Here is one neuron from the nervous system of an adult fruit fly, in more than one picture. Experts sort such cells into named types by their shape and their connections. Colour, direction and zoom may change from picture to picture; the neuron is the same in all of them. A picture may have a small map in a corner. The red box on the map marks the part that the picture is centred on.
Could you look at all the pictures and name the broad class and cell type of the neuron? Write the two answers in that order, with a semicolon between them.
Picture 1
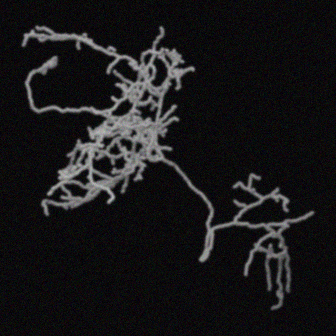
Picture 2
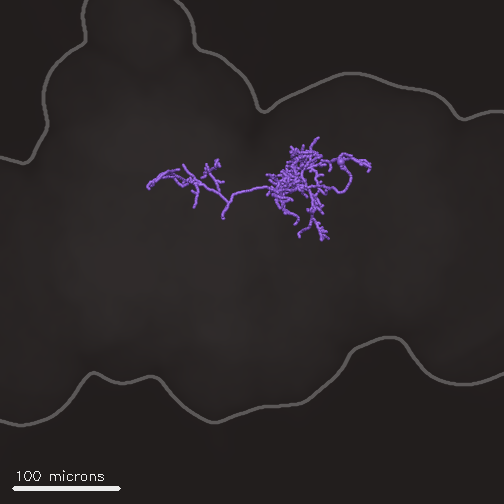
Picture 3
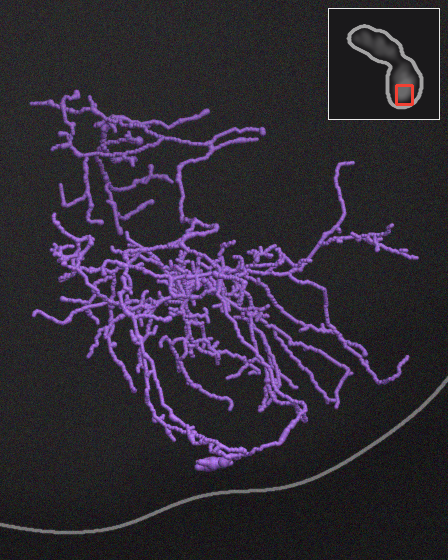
central-brain intrinsic neuron; SMP144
